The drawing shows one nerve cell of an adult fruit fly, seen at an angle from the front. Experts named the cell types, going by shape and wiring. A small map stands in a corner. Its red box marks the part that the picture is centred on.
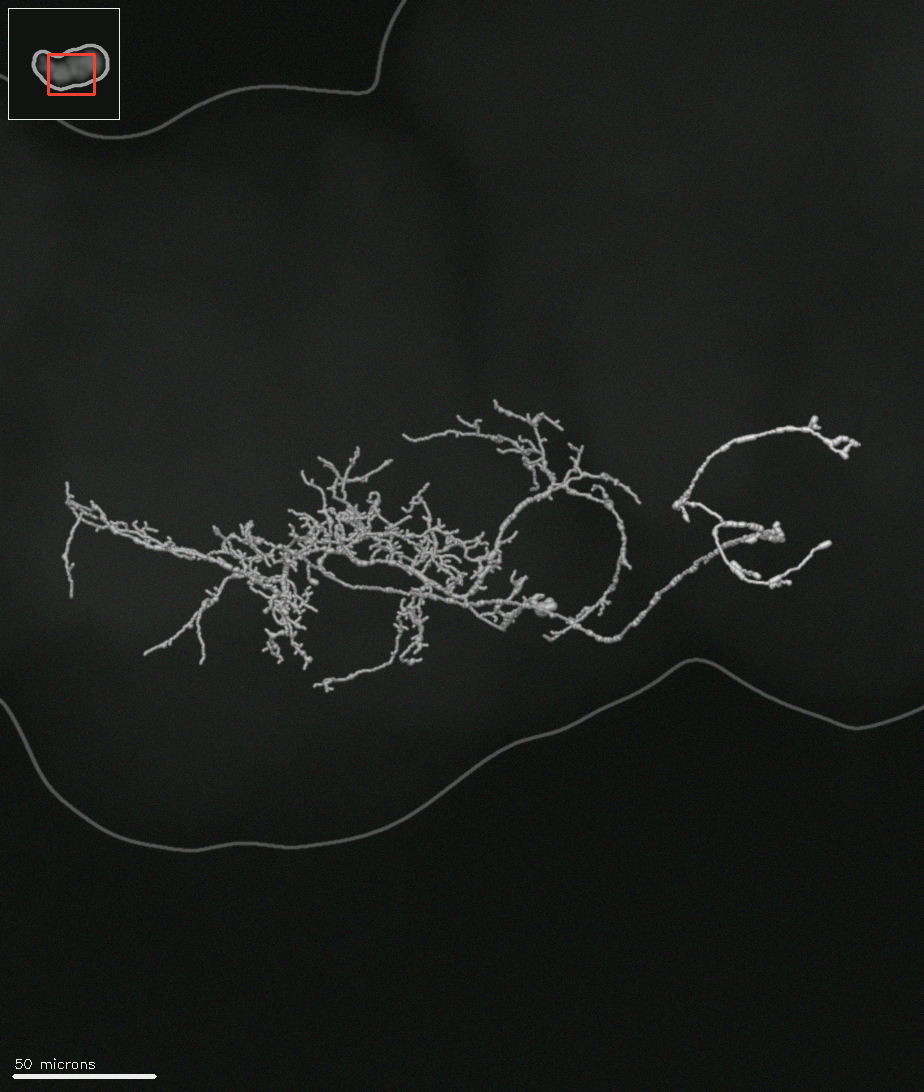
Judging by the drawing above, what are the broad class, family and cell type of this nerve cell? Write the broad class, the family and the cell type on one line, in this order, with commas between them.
ascending neuron, hemilineage 08B, AN08B031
